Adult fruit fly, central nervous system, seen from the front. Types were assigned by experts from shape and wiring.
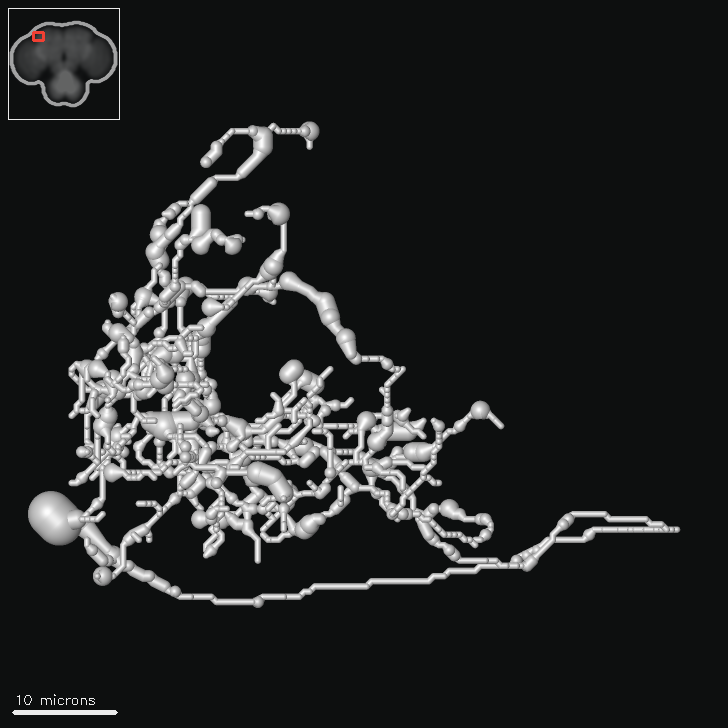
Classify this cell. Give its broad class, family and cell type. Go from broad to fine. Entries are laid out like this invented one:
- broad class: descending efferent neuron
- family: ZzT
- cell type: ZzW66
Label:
- broad class: central-brain intrinsic neuron
- family: hemilineage LHp1
- cell type: LHPV4a9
